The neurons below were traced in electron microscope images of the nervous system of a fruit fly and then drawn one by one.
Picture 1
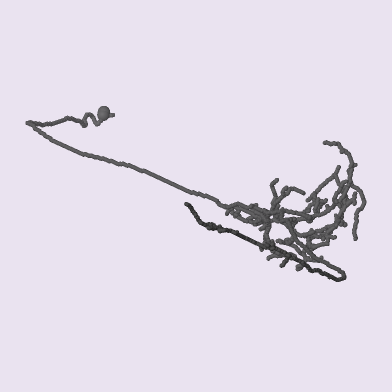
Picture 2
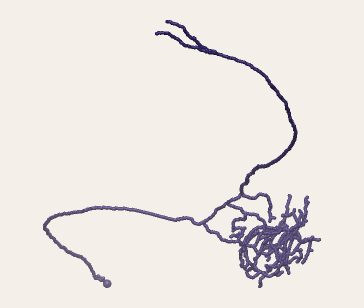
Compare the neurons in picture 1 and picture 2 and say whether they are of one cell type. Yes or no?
yes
